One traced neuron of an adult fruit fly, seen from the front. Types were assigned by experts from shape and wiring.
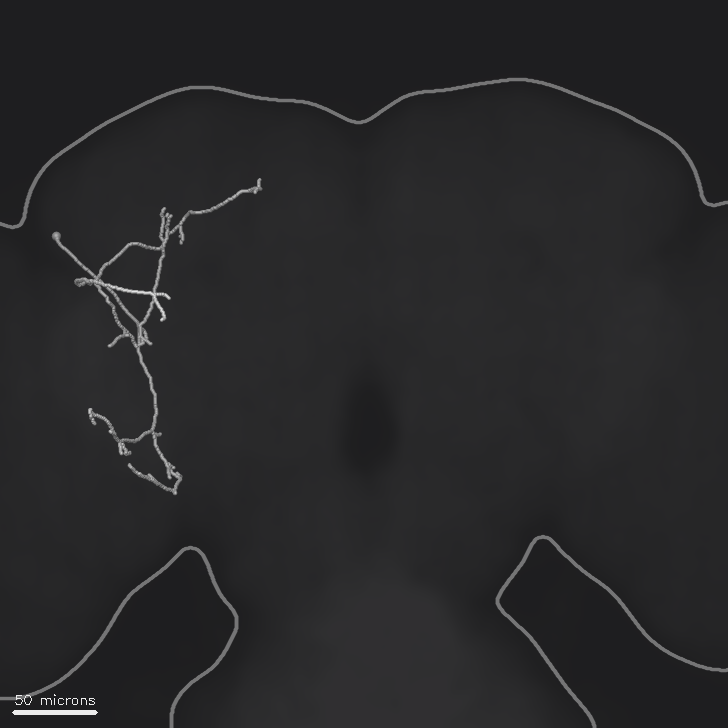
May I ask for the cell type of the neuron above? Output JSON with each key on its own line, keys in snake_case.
{
 "cell_type": "AVLP560"
}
